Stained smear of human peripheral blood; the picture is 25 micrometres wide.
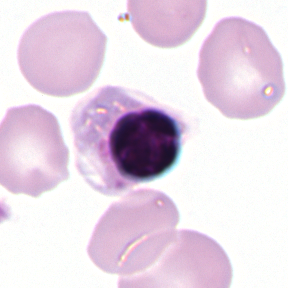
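Normoblast, the cell in the middle of this stained blood smear. Its nucleus sits off-centre, pushed over toward the right side of the cell, I notice. I can make out no nucleolus in it. The cytoplasm is very pale, a faint greyish lilac. And the outline, looking at it again, is irregular and somewhat angular rather than smoothly round.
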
